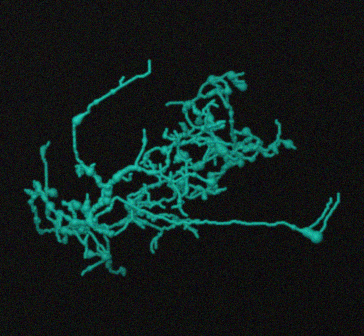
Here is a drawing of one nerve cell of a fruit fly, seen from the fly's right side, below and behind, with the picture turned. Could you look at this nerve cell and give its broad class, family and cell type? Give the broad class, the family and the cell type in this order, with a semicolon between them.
central-brain intrinsic neuron; hemilineage LHa3; LHAV3g1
